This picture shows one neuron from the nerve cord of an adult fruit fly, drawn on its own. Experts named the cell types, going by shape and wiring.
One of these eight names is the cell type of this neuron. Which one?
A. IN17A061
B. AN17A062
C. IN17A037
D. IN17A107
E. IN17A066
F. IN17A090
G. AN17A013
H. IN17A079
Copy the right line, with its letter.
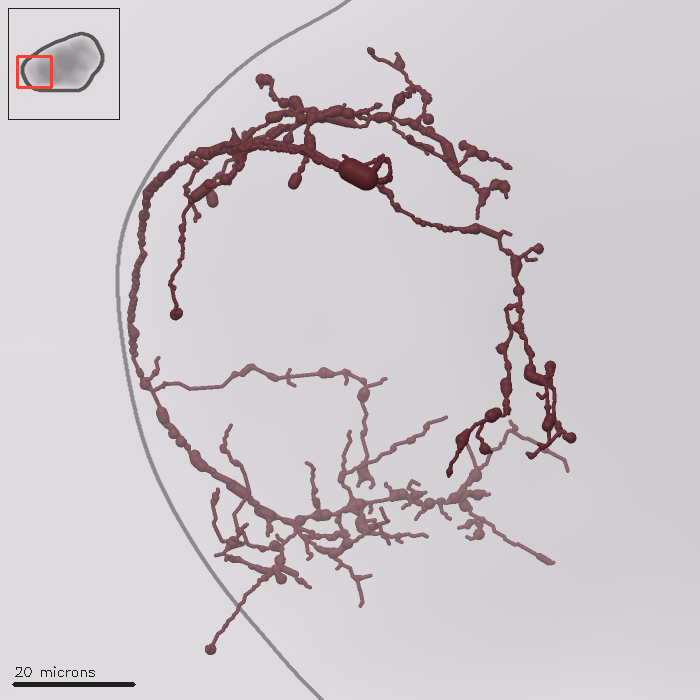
H. IN17A079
